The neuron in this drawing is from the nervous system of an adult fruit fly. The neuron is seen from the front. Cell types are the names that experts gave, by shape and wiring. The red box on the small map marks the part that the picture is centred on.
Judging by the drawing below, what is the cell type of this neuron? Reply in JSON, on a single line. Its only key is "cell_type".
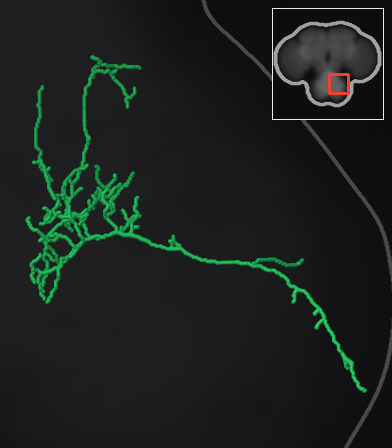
{"cell_type": "IN21A084"}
